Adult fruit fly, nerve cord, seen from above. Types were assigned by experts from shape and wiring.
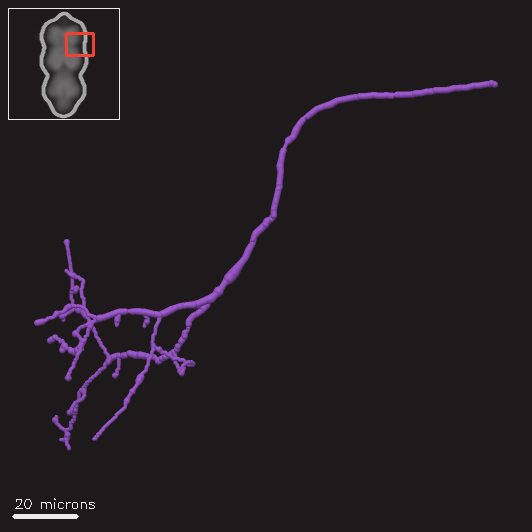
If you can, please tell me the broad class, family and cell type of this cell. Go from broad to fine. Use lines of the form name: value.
broad class: sensory neuron entering the nerve cord
family: class mechanosensory proprioceptive
cell type: SNpp10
